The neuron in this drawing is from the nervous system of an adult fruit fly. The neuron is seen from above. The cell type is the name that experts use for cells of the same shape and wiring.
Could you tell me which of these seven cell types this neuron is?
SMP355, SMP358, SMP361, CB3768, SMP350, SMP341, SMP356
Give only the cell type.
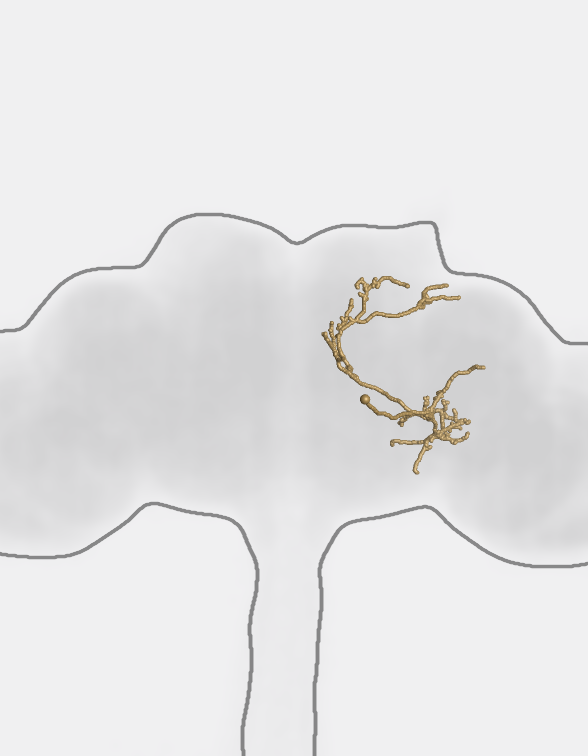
SMP358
